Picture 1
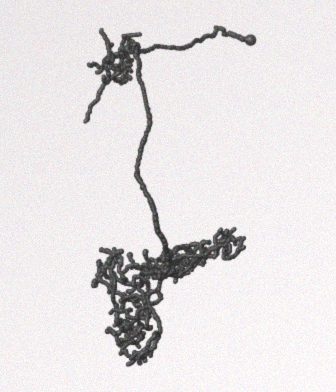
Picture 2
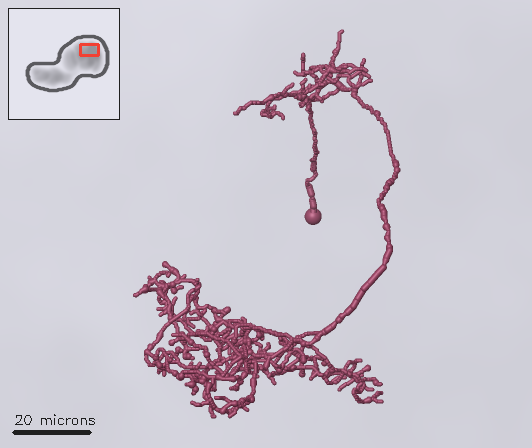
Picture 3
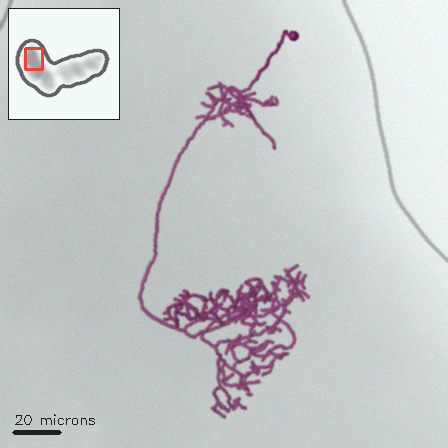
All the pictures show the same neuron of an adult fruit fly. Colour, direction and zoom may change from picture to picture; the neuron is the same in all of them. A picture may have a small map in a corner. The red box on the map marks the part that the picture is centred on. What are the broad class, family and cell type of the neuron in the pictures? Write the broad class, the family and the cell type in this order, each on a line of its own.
central-brain intrinsic neuron
hemilineage DL1_dorsal
FB2I_a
